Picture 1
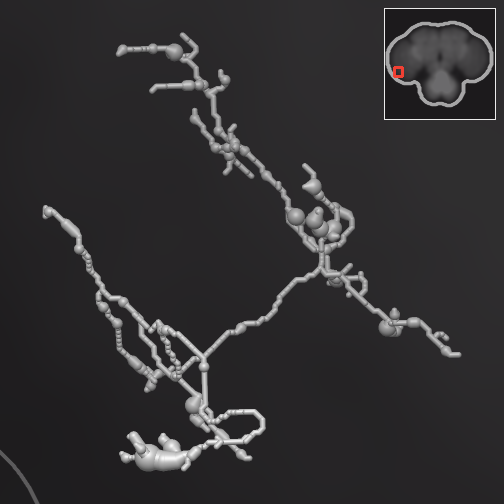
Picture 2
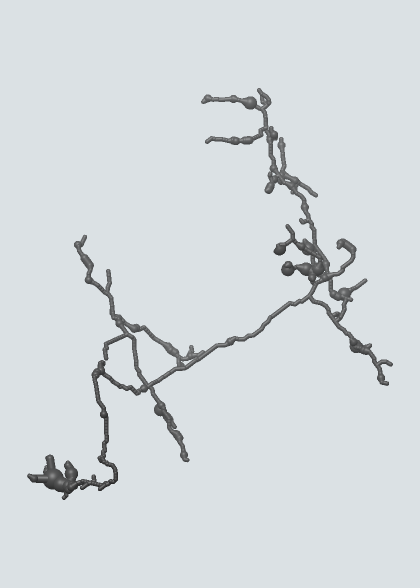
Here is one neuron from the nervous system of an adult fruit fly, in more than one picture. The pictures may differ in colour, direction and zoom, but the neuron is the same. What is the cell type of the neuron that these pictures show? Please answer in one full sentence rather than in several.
In the scheme of cell types, this neuron is Dm9.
